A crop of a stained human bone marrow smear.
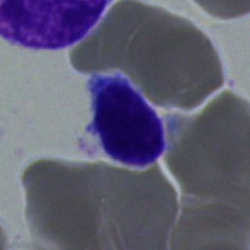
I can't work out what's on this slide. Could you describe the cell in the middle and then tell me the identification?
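Dense chromatin stains an almost uniformly dark purple-blue, and no nucleolus can be seen. Cytoplasm is very scant, so the nucleus fills almost the whole cell. Small irregular pale bluish projections stick out from the upper left edge. Answer: lymphocyte.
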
